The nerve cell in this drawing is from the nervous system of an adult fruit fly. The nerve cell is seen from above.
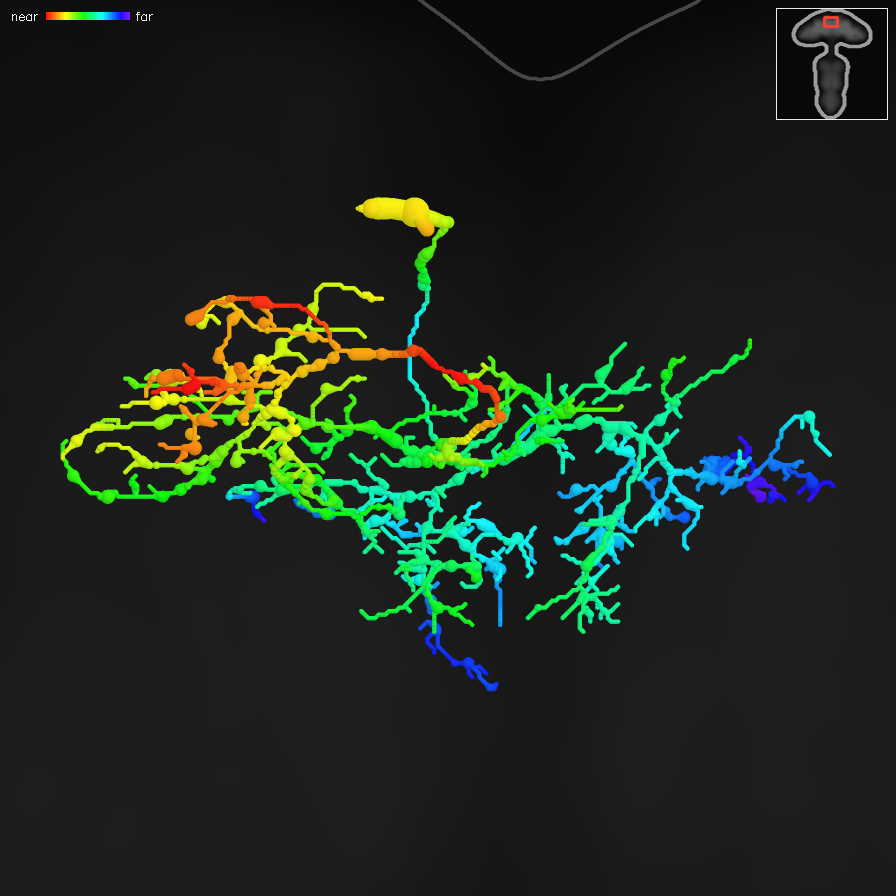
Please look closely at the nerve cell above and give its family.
hemilineage TRdm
